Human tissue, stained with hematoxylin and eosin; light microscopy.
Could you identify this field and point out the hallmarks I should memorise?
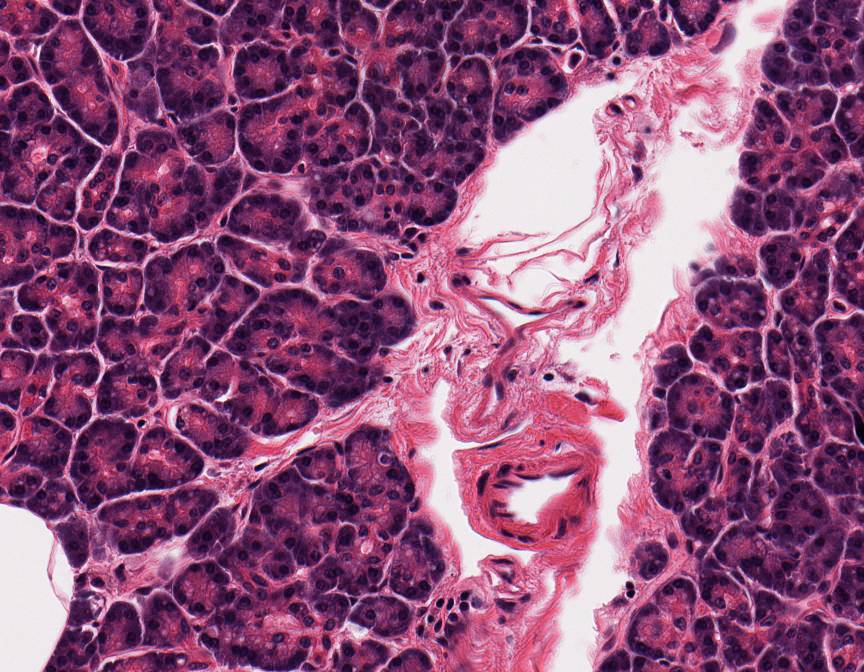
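Identification: exocrine pancreas. First check, the cytoplasm: deep purple at the base, paler pink toward the acinar centre.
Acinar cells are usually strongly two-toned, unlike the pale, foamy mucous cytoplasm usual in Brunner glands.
Second check, the cells: small rounded clusters of pyramidal cells around tiny central lumina, with round, dark nuclei placed basally.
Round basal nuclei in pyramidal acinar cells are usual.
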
